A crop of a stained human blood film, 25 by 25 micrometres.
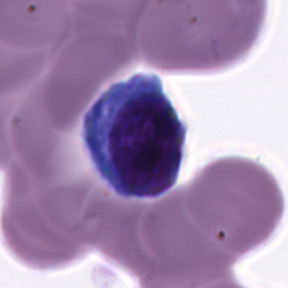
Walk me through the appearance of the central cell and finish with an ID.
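Most of this cell is taken up by a large nucleus, sitting toward its right side. The chromatin looks dense and stains dark purple, and the cytoplasm is deep blue. It measures about 11 by 9 micrometres. So, a plasma cell.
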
